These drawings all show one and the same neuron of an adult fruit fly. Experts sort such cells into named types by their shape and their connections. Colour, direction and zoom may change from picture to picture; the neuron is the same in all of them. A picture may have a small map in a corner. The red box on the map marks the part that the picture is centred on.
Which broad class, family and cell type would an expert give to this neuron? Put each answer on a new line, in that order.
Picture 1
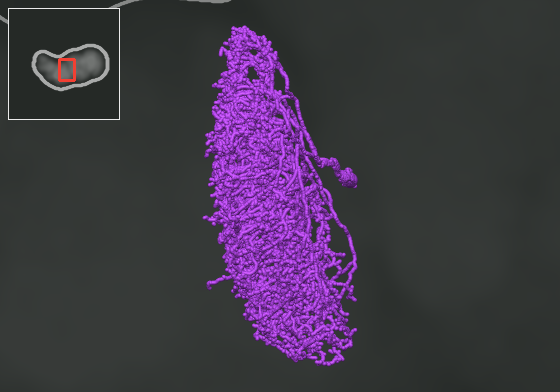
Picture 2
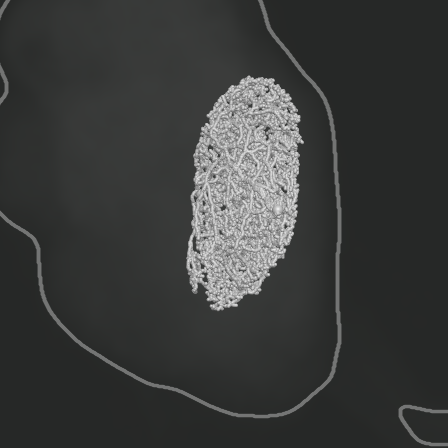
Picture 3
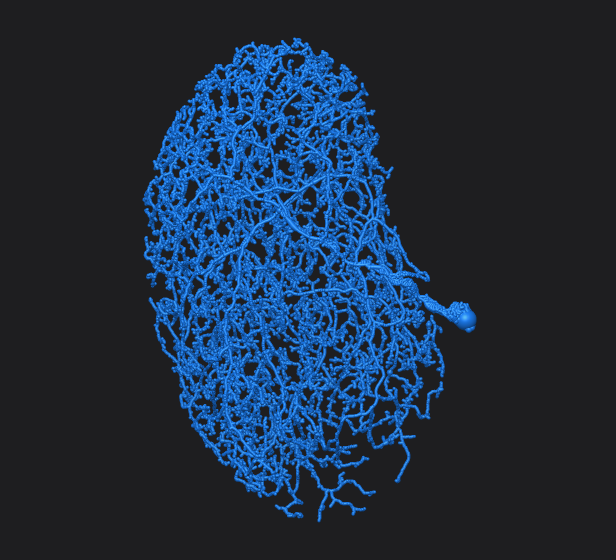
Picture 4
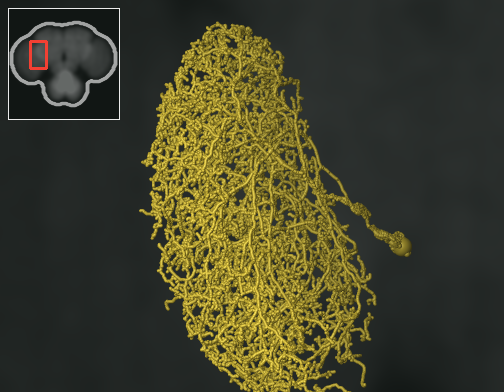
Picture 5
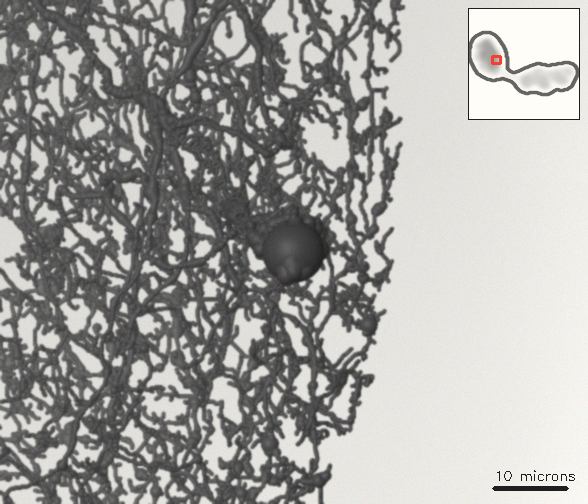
optic-lobe intrinsic neuron
Li
Li31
